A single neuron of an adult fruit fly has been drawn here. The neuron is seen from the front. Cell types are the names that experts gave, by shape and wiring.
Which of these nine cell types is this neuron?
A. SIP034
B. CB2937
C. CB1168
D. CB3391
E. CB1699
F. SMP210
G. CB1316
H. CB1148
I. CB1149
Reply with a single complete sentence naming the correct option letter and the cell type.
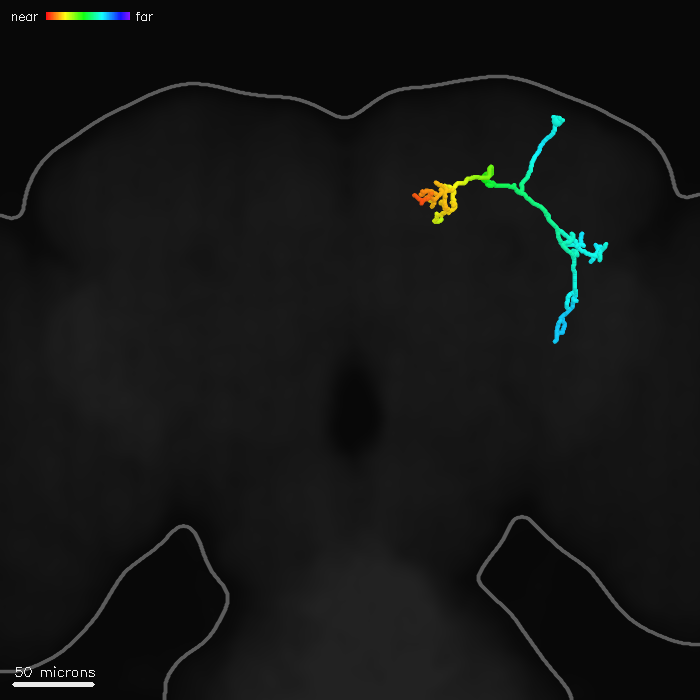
The neuron represents the cell type CB1148, found under option H.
